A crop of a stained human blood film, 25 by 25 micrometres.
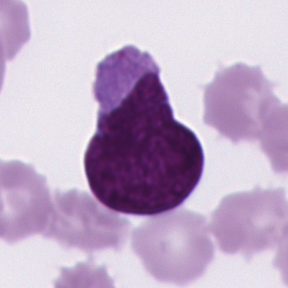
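Myeloblast, peripheral blood smear. The cell is pear-shaped, rounded at the bottom, narrowing toward the top. Its visible cytoplasm, pale lilac, is gathered in a single cap at the upper end; the boundary between nucleus and cap runs diagonally across the upper part.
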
